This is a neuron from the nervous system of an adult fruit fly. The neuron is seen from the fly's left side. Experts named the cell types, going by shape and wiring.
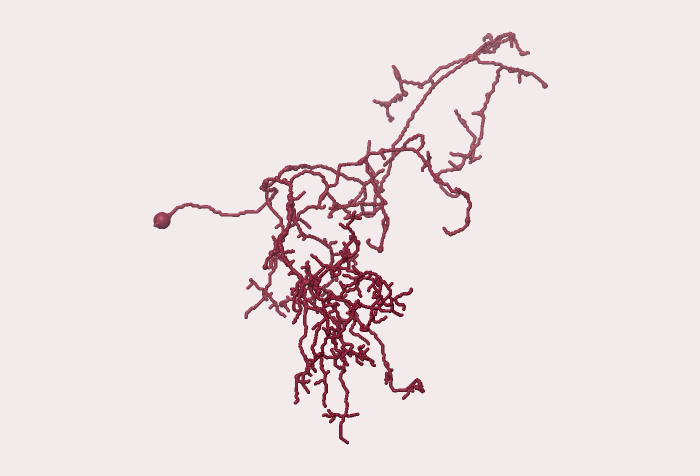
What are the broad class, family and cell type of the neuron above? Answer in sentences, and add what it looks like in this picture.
This is a central-brain intrinsic neuron. Its family is hemilineage SMPad1. Its cell type is SMP102. Its cell body lies on the left of the picture. As drawn here it is about as wide as it is tall.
